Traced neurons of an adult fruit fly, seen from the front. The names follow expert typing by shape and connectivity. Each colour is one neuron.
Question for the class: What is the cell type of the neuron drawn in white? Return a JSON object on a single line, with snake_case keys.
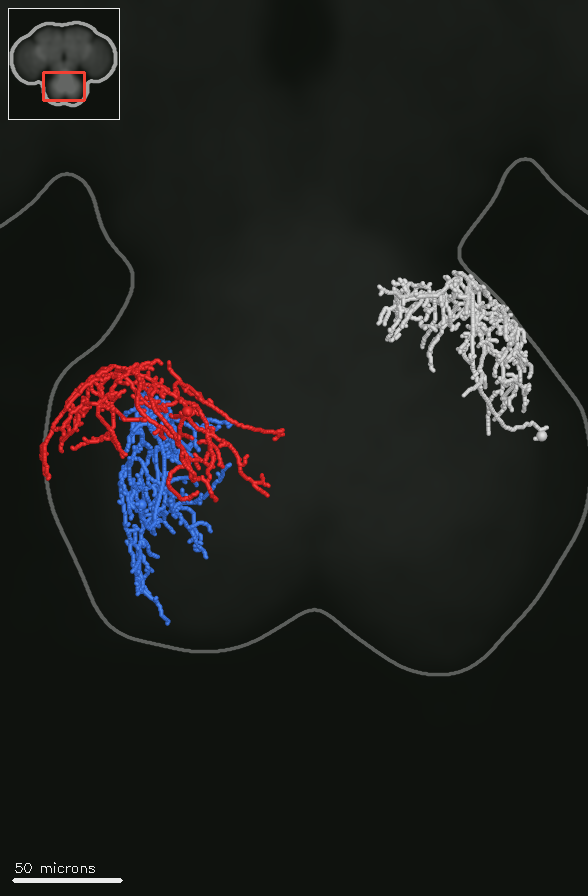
{"cell_type": "IN08A043"}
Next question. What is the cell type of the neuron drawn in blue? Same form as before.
{"cell_type": "IN08A026"}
